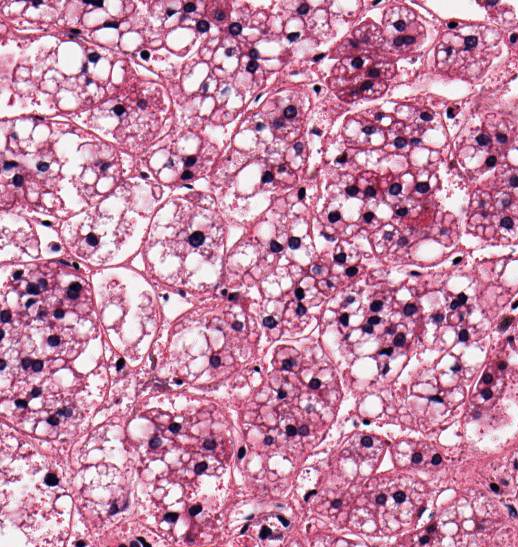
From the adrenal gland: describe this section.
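Throughout the field, cells are grouped in rounded nests, each outlined by a thin partition. These partitions are delicate, thin pink strands; no thick fibrous bands are present. The nests are solid, lacking central lumens or gland spaces. Nuclei are small, round and darkly stained.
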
